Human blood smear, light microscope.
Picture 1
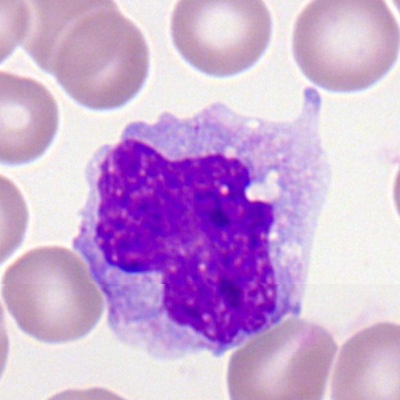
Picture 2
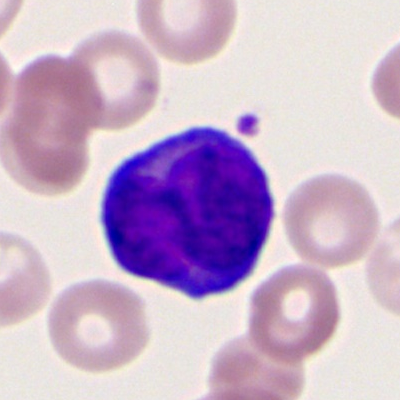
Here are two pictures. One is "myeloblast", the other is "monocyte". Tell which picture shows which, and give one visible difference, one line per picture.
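Picture 1: monocyte. A small cluster of clear vacuoles lies in the cytoplasm just beside the notch on the right of the nucleus.
Picture 2: myeloblast. No vacuoles are visible in the cell.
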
